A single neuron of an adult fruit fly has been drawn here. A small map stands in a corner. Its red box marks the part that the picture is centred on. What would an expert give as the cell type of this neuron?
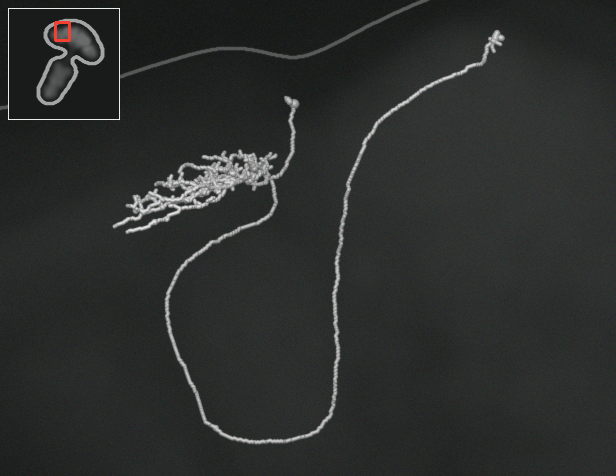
MeTu3c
